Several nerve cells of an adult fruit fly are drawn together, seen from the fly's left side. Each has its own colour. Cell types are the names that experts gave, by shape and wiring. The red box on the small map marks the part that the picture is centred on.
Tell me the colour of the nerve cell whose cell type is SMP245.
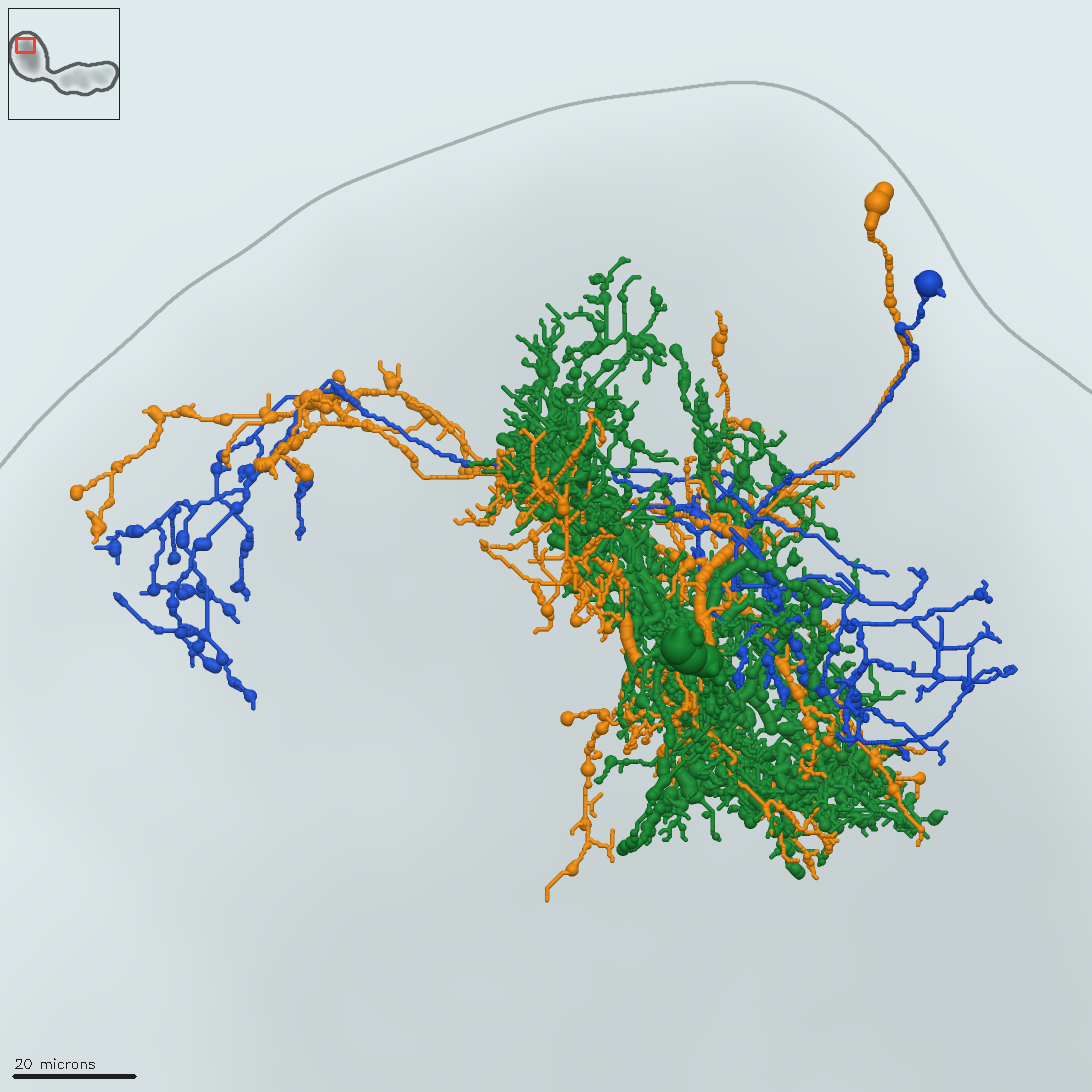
orange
